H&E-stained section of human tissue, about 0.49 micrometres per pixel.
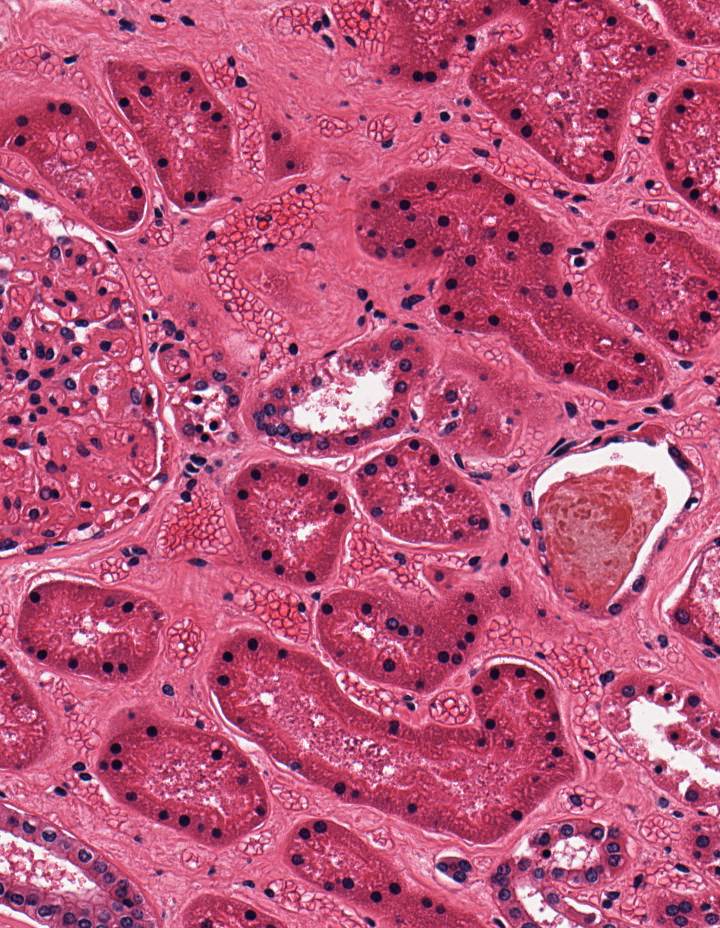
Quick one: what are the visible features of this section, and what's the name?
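Closely packed tubules, cut in cross and oblique section, fill the field. Most are lined by a single cell layer with abundant pink granular cytoplasm. Lining cell nuclei round, dark, evenly spaced. Glomerulus at left edge, upper half. Tissue: renal cortex.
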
